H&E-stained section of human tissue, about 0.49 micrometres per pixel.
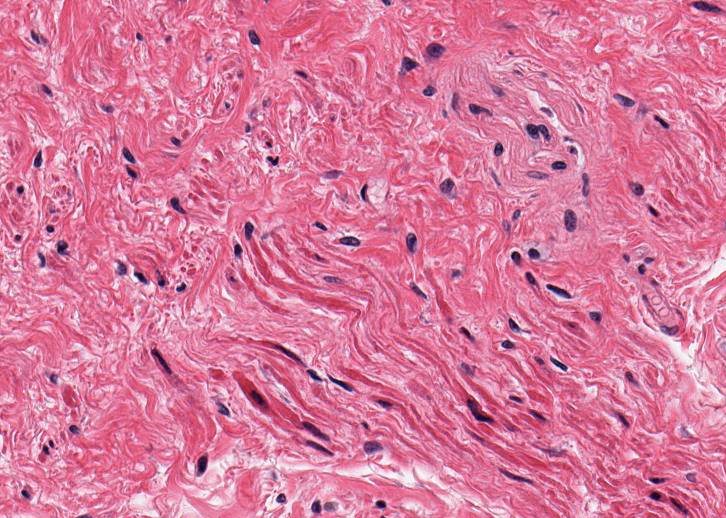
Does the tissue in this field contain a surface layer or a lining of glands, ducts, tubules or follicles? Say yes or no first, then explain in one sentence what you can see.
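No. No epithelium is present anywhere in the field.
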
